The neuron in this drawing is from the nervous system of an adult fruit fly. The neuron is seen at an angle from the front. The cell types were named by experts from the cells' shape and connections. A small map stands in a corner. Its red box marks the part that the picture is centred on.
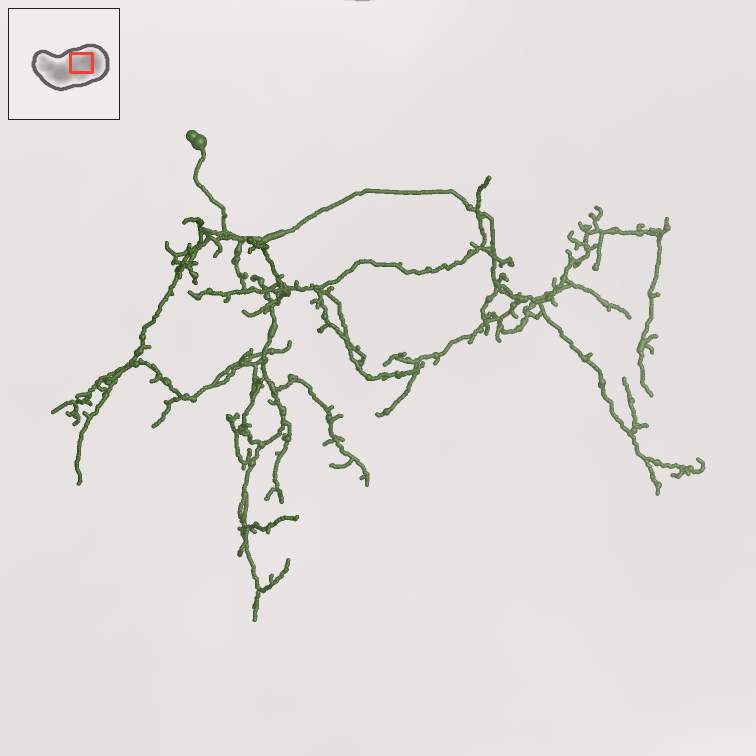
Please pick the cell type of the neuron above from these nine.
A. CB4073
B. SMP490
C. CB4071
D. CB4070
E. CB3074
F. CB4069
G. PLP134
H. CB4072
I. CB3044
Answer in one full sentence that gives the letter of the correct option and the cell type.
The neuron represents the cell type CB4072, found under option H.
